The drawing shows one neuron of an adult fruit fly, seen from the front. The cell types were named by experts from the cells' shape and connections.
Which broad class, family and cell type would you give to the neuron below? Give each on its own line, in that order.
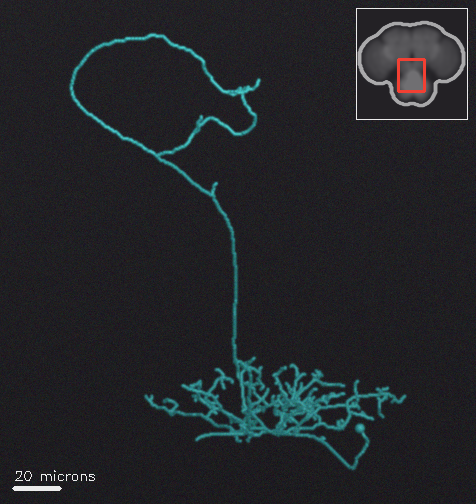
ascending neuron
hemilineage 08B
AN08B099_e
